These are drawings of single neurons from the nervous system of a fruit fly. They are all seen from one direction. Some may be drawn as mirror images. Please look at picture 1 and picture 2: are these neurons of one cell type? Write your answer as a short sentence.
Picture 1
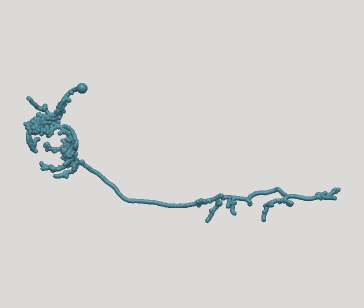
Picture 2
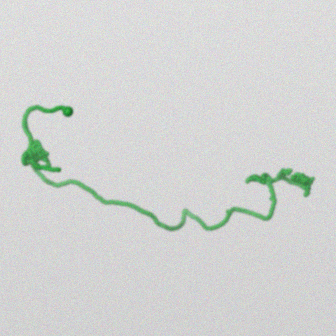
They are of different cell types.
